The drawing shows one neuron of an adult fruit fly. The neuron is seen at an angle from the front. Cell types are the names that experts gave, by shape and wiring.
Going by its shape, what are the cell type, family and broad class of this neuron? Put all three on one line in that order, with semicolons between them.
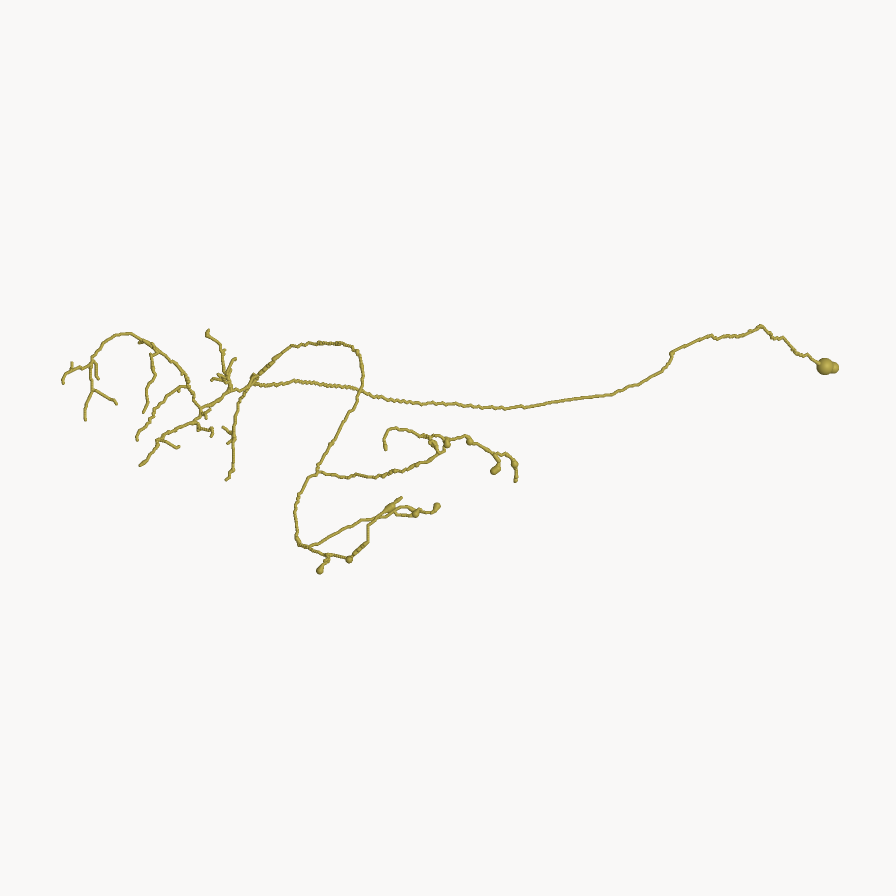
IN06A136; hemilineage 06A; nerve-cord intrinsic neuron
